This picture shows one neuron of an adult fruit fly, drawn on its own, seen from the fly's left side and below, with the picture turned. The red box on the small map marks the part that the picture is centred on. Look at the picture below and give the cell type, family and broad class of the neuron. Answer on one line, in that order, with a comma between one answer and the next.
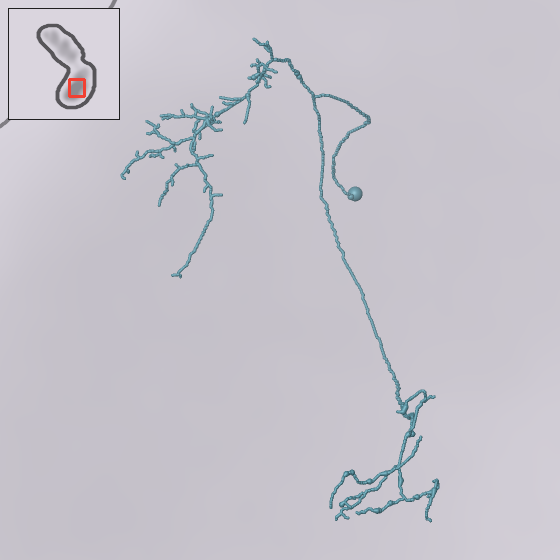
PLP046, hemilineage SLPa&l1_lateral, central-brain intrinsic neuron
